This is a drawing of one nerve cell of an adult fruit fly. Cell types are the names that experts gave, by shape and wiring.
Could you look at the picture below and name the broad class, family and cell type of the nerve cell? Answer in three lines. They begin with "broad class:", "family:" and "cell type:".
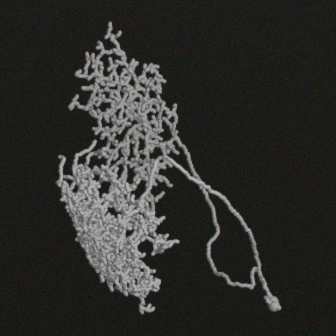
broad class: optic-lobe intrinsic neuron
family: MeLo
cell type: MeLo8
